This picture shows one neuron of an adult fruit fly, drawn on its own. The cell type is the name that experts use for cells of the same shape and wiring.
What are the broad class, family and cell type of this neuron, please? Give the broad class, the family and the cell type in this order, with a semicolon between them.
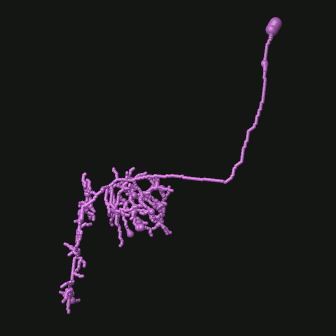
optic-lobe intrinsic neuron; Mi; Mi16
